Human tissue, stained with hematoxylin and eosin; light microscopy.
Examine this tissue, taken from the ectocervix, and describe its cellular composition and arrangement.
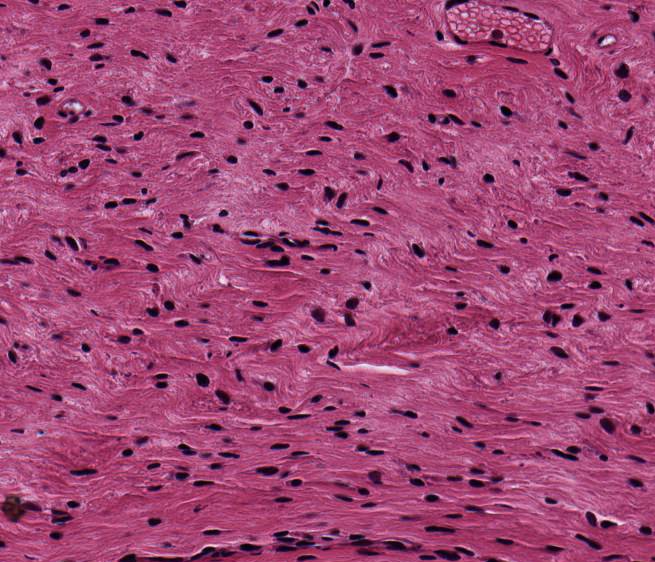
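Dense pink fibrous tissue fills the entire field, with no epithelium anywhere. Scattered fairly evenly among the fibres are small, dark, oval to spindle-shaped nuclei of fairly uniform size and shape, with little distinct cytoplasm visible around them.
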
